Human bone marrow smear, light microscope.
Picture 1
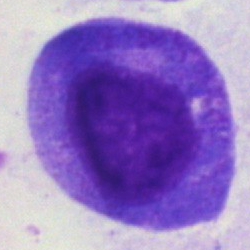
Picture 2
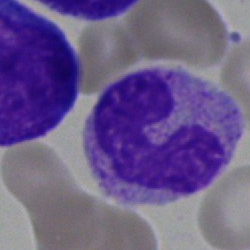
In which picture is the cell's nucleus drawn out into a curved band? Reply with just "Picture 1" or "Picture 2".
Picture 2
